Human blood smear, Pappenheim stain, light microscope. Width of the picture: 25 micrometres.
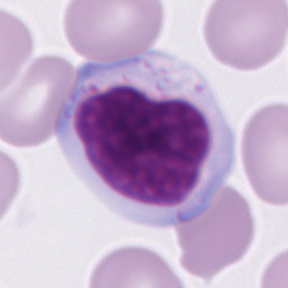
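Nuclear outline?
A single mass with a shallow notch in its upper edge, broadly heart-like, not divided into separate lobes; about 12 by 10 micrometres, filling about 60% of the cell's area.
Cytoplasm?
Pale bluish-grey rim around the nucleus, widest above it, where a few small purplish granules lie.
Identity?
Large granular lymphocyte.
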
